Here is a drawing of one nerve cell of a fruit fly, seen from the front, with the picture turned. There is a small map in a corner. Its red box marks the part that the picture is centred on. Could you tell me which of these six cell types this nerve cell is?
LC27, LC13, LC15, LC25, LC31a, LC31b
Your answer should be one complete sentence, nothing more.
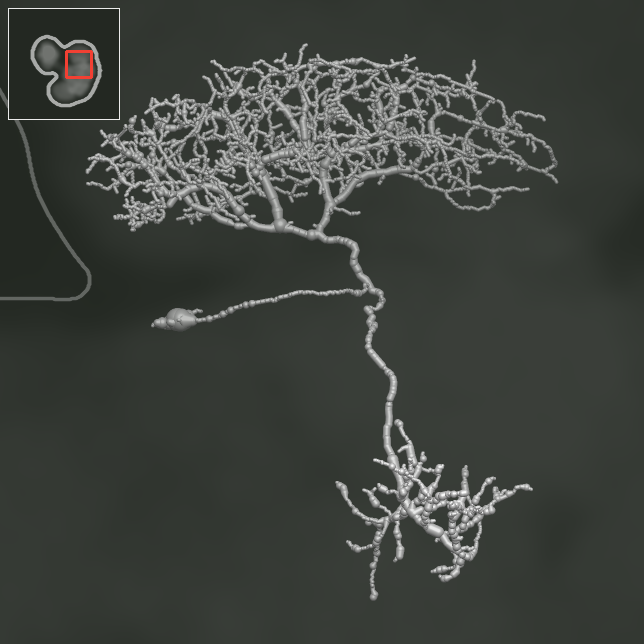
Of the cell type LC31b is this nerve cell.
